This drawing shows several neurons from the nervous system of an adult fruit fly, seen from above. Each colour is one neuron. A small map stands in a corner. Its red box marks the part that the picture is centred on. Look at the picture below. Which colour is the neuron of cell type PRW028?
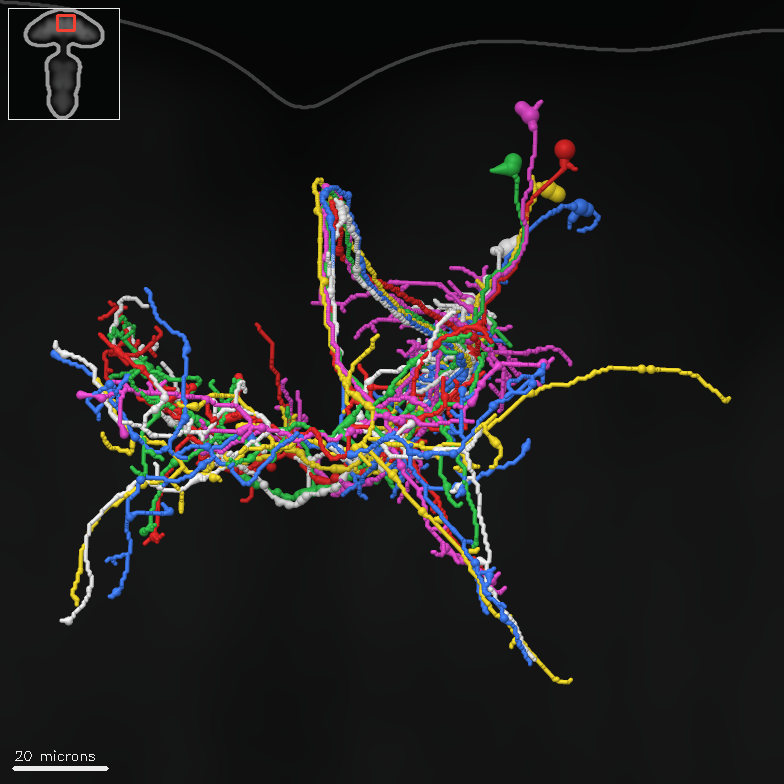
yellow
